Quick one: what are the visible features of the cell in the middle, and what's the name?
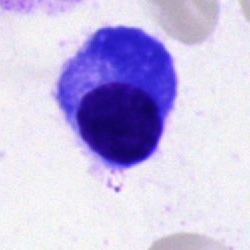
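Plentiful cytoplasm lies mainly above the nucleus, which sits off-centre toward the bottom of the cell. No nucleoli can be seen within the nucleus, and the cytoplasm shows no distinct granules. The cell is a plasma cell.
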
